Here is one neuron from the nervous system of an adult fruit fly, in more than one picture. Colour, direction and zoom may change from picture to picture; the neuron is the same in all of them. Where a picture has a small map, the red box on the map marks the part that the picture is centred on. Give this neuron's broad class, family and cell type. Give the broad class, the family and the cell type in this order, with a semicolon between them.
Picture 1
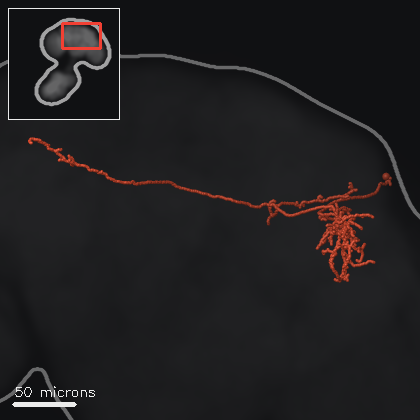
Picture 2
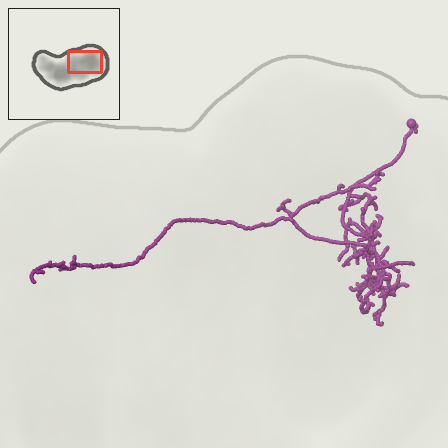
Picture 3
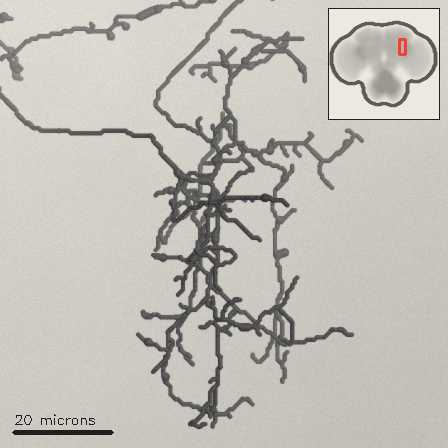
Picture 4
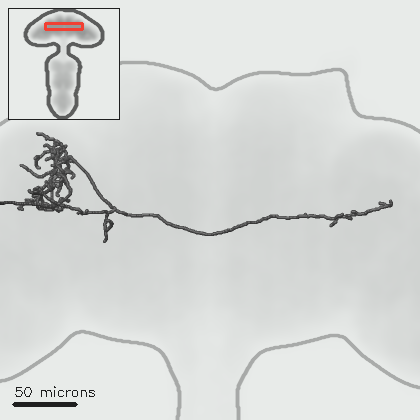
central-brain intrinsic neuron; hemilineage LHl2_ventral; AVLP069_a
